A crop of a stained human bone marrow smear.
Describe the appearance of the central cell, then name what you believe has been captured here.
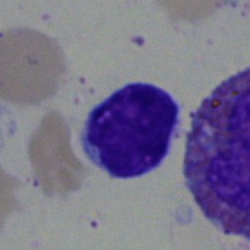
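You've got a round to slightly oval outline here, smooth at the edge. The nucleus fills almost all of it and stains a dense, dark purple throughout. Cytoplasm is scant, mostly a small pale bluish patch at the lower left. That's a lymphocyte.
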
